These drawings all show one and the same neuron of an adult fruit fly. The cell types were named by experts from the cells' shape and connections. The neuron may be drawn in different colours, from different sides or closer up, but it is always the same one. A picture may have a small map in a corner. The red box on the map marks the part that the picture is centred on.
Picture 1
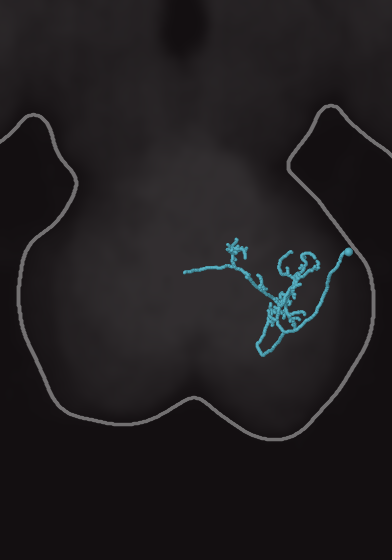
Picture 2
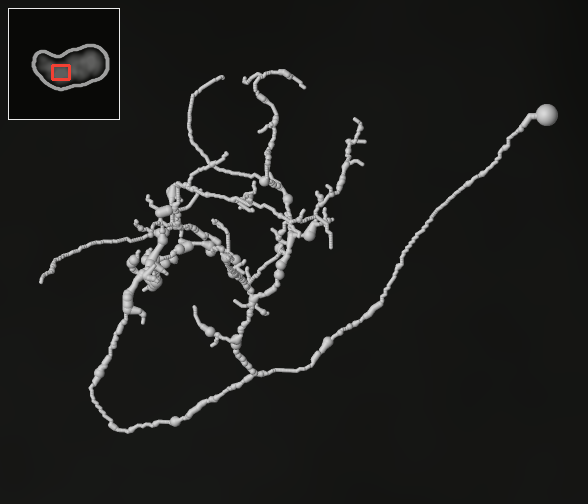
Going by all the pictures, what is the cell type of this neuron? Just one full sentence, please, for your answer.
This neuron carries the cell type designation IN09A065.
